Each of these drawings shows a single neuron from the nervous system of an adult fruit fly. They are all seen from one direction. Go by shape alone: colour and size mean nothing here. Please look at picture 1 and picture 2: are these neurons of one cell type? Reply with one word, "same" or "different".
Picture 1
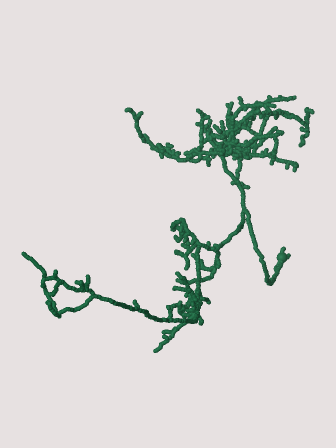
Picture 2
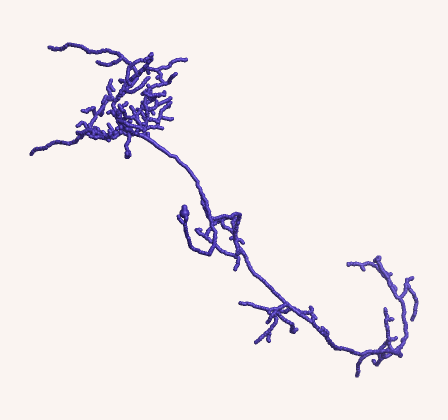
same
